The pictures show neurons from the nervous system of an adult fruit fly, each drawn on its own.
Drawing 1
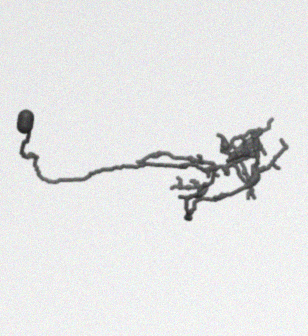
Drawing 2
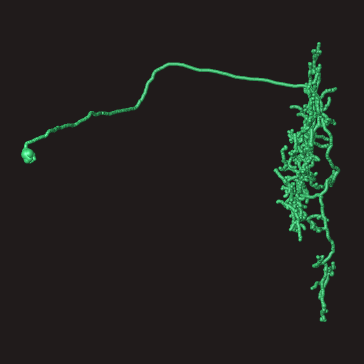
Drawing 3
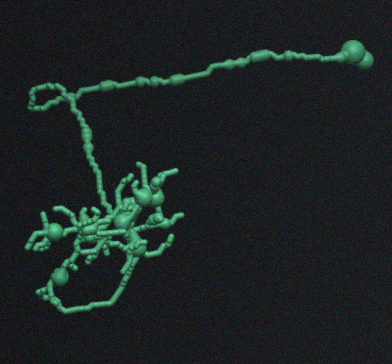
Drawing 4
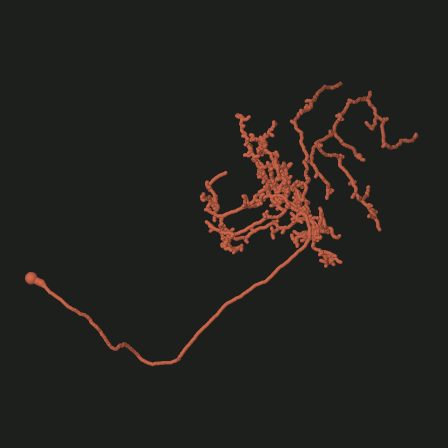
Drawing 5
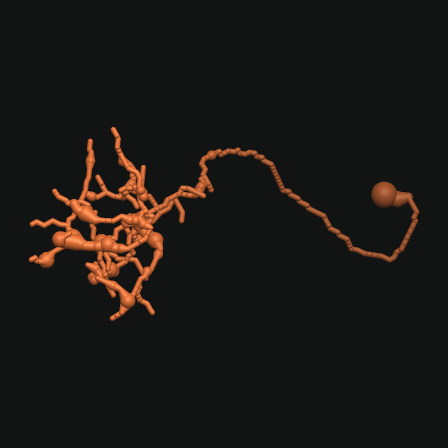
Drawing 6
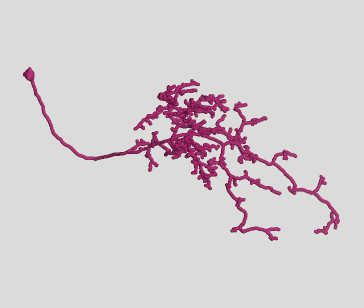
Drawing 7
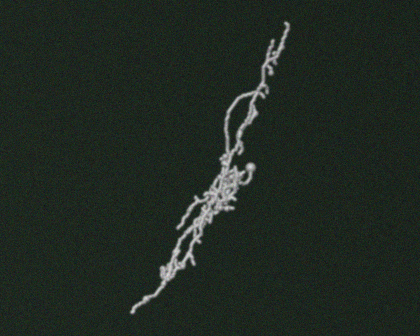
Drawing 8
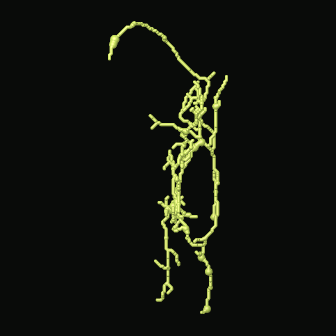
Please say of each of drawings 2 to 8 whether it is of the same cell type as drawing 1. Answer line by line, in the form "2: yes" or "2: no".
2: no
3: yes
4: no
5: yes
6: no
7: no
8: no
